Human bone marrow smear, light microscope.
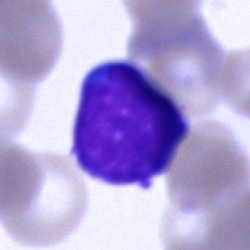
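Lymphocyte: almost no cytoplasm is visible, the dark-staining area filling nearly the whole central cell. The cell stains a deep blue-purple throughout. This dark staining is fairly even, speckled with a few small pale dots. A small rounded bleb projects from the bottom edge of the cell.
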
